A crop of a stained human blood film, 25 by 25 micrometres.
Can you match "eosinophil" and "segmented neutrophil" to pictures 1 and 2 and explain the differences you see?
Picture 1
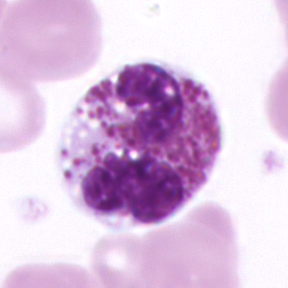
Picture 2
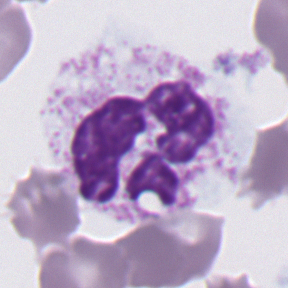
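I read picture 1 as the eosinophil and picture 2 as the segmented neutrophil. The granules are where they part most clearly. In picture 1 the cytoplasm holds many coarse, round, reddish granules, though they thin out on the left side, where the pale cytoplasm shows through. In picture 2 the granules are fine and pinkish-violet, scattered through cytoplasm that is pale and almost colourless.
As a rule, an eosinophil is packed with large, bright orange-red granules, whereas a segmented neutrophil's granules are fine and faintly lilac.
The edges differ as well: the eosinophil's outline is round and smooth, and the cell is about 14 micrometres across.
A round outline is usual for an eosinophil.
The neutrophil's edge, by comparison, is faint, marked mostly by where its granules stop. Turning to the nuclei, the segmented neutrophil's is divided into three lobes.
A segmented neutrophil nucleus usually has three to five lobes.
The eosinophil's nucleus is split into lobes too, one in the upper half of the cell and more in the lower half. Some things they share: in both, the chromatin is dense and dark purple, and neither nucleus shows nucleoli.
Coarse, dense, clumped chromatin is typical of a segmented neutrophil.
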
